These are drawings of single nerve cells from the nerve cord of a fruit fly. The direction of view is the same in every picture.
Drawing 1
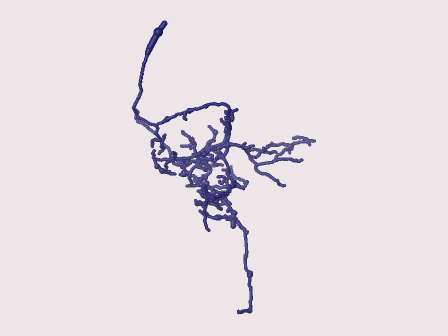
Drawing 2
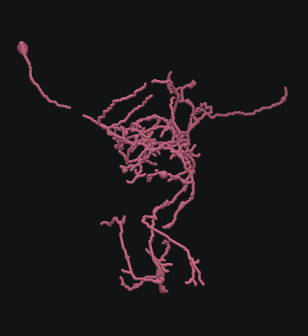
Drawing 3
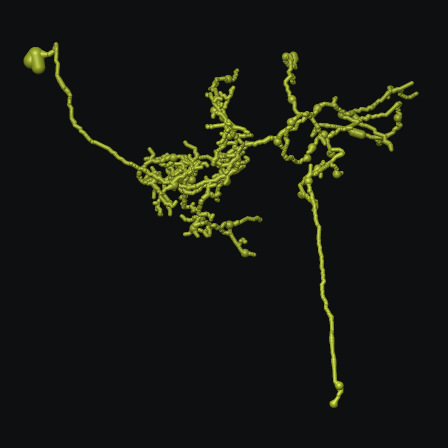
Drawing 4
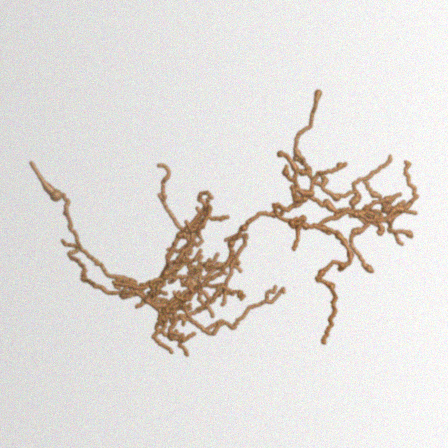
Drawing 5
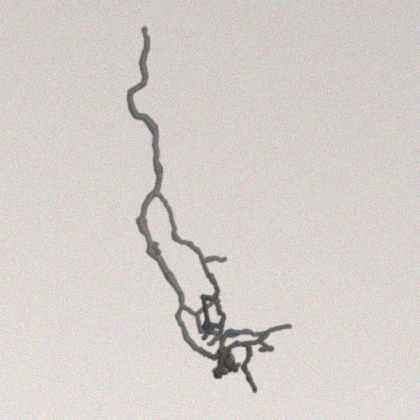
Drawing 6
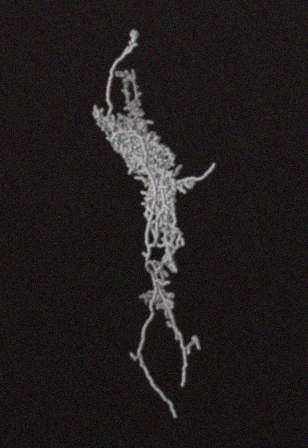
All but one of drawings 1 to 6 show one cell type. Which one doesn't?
Drawing 6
